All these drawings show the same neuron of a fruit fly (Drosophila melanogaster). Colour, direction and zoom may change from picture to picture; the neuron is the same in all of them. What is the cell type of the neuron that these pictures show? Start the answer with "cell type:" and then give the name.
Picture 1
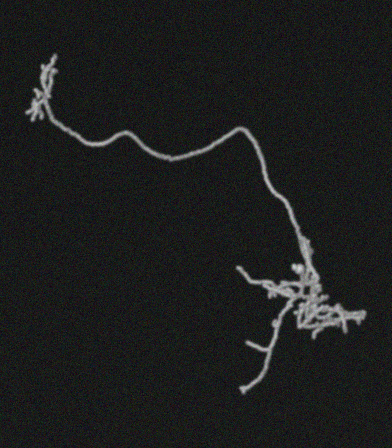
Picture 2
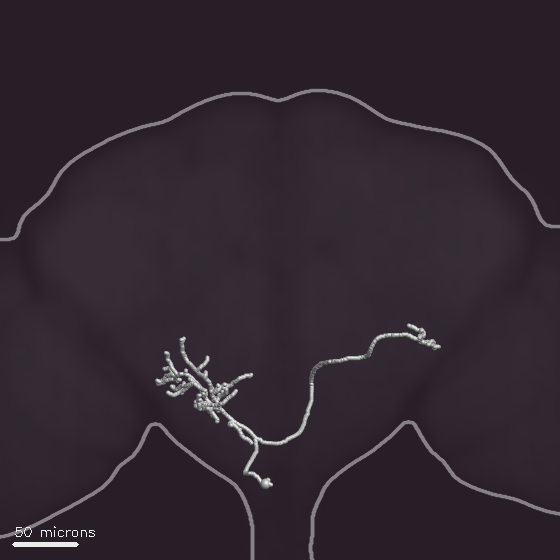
cell type: CB1023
